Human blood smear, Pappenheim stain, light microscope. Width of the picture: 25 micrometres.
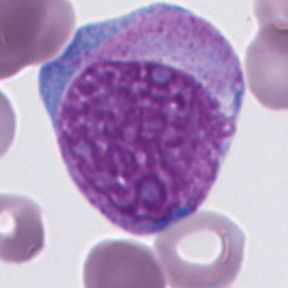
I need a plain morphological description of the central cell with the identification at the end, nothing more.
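See how the outline is rounded, broad above and narrower below. The nucleus sits low, with most of the cytoplasm above it. Within the chromatin are pale, rounded nucleolus-like spots, and fine purple granules are scattered through the cytoplasm above the nucleus. This is an atypical promyelocyte.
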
